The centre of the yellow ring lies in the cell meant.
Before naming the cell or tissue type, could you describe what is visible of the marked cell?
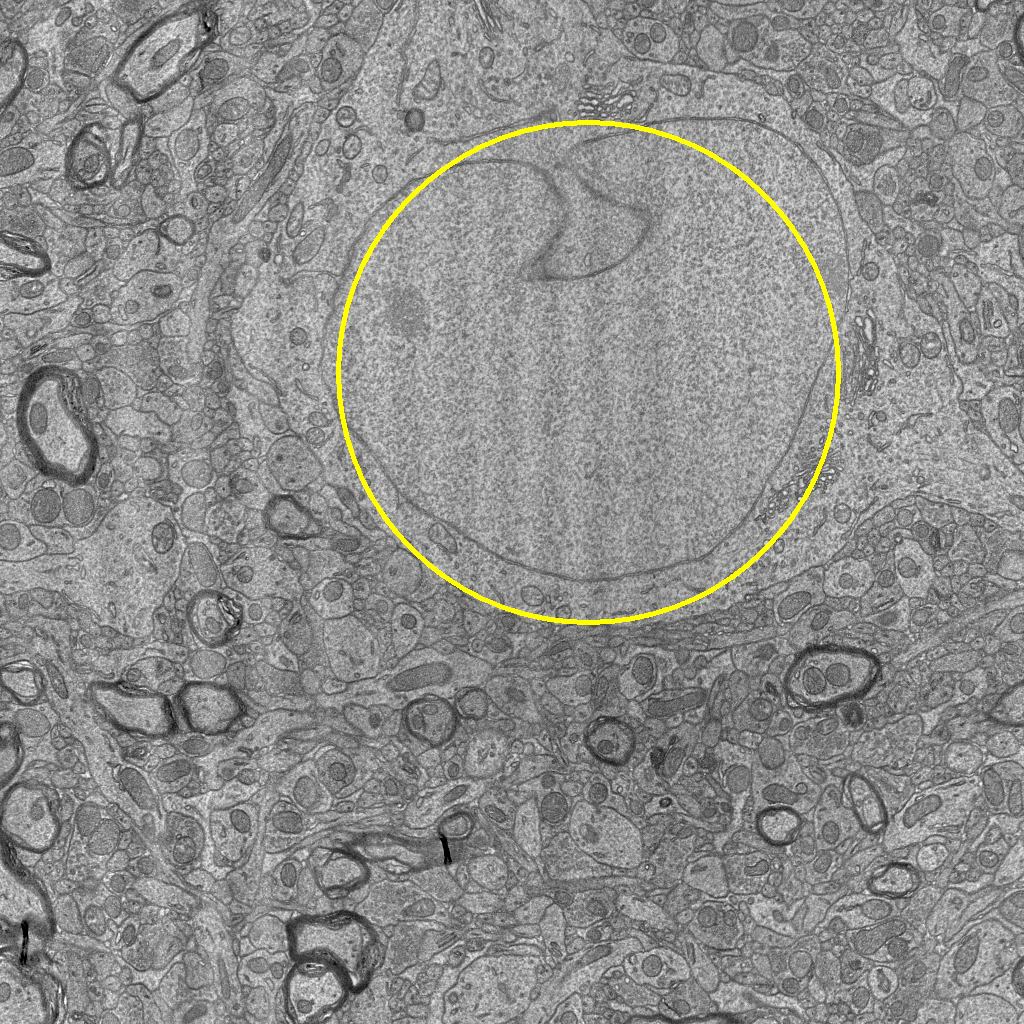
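Large, roundish nucleus, whole outline within this plane. One deep infolding of the nuclear envelope at the top. Chromatin pale, finely dispersed; no dense clumps lining the envelope. Cluster of small membranous vesicles in the cytoplasm, lower right of the nucleus. Cell: excitatory neuron.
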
